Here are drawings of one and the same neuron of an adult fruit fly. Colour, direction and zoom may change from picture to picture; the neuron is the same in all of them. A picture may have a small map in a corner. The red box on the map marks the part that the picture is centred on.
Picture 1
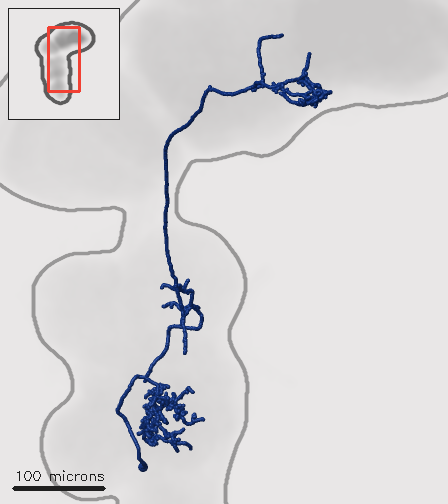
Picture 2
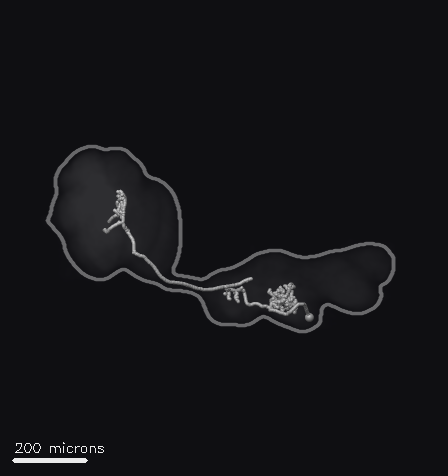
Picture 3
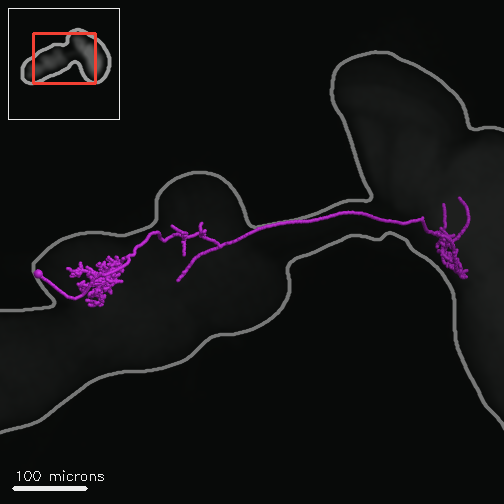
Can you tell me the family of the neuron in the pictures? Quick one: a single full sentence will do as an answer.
Belonging to family hemilineage 04B is this neuron.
